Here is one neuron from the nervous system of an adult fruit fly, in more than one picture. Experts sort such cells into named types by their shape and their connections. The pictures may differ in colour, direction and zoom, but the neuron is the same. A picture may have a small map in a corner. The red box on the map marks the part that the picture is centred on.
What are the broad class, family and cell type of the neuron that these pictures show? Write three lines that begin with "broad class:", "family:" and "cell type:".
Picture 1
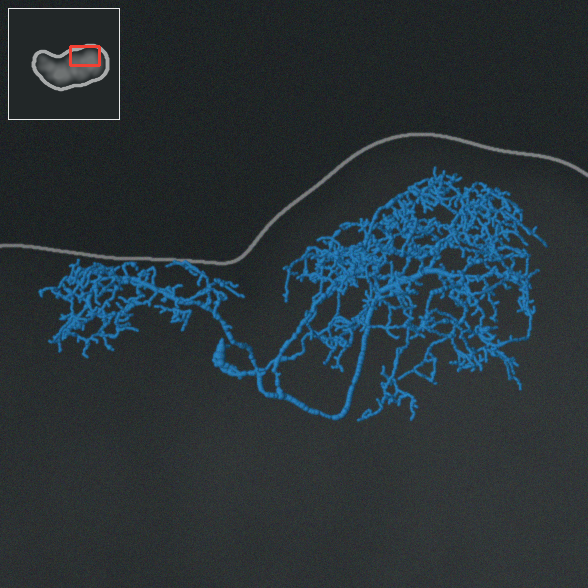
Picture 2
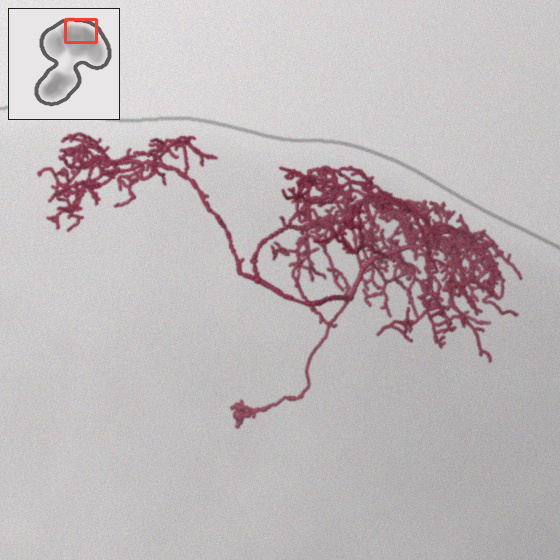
broad class: central-brain intrinsic neuron
family: hemilineage DM4_dorsal
cell type: 5-HTPMPD01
